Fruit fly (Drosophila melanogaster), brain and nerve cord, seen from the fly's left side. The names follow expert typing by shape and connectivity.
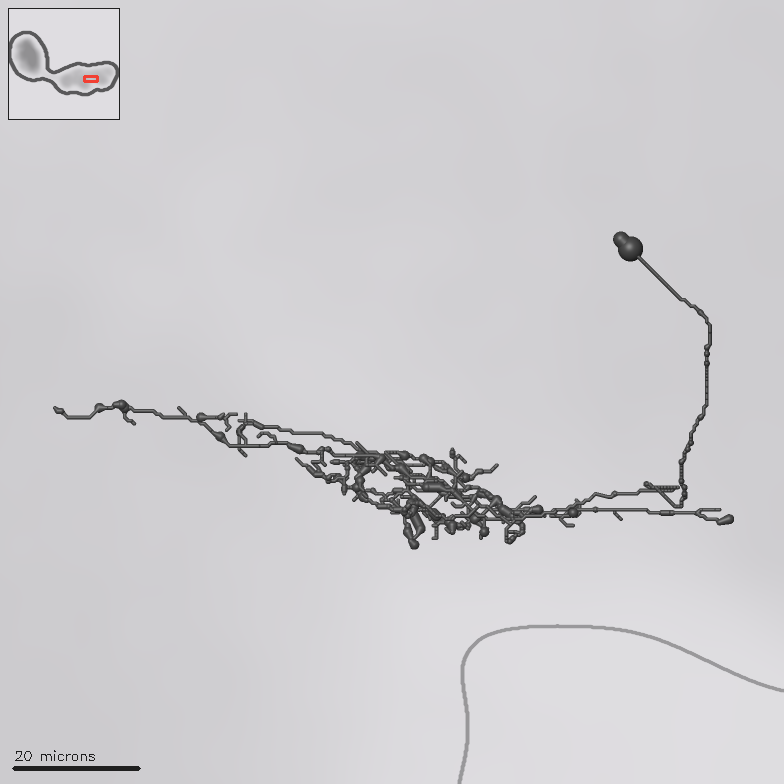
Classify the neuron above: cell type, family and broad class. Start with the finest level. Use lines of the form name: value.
cell type: IN09A094
family: hemilineage 09A
broad class: nerve-cord intrinsic neuron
